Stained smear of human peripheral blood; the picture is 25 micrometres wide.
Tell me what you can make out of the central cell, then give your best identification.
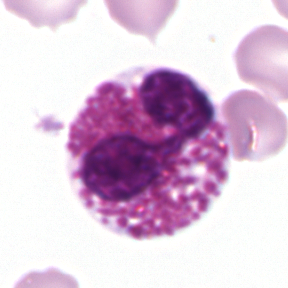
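A round, smooth outline encloses this cell. Its nucleus has two lobes joined by a narrow band, one lobe at the upper right and the other at the lower left. The chromatin is dense and dark purple. This cell is an eosinophil.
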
